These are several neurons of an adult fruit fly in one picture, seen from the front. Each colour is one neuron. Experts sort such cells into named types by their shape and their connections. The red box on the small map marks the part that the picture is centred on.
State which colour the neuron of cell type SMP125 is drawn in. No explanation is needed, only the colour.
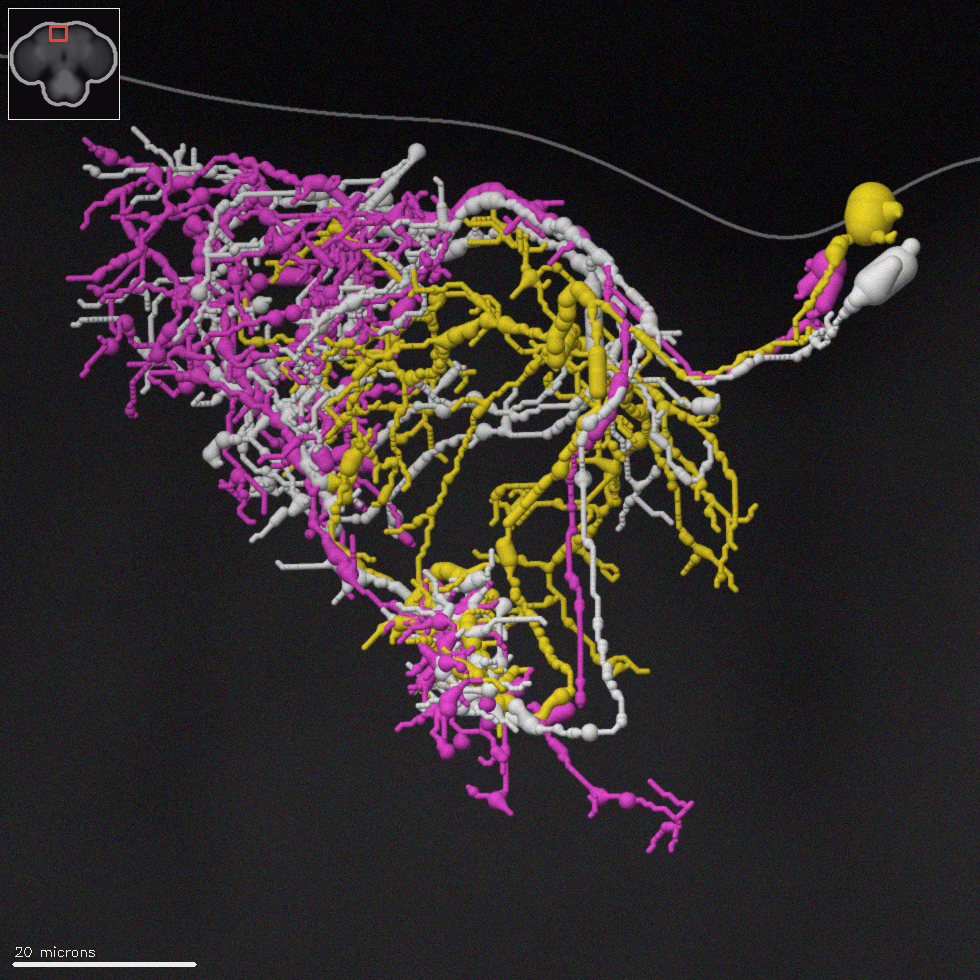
magenta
